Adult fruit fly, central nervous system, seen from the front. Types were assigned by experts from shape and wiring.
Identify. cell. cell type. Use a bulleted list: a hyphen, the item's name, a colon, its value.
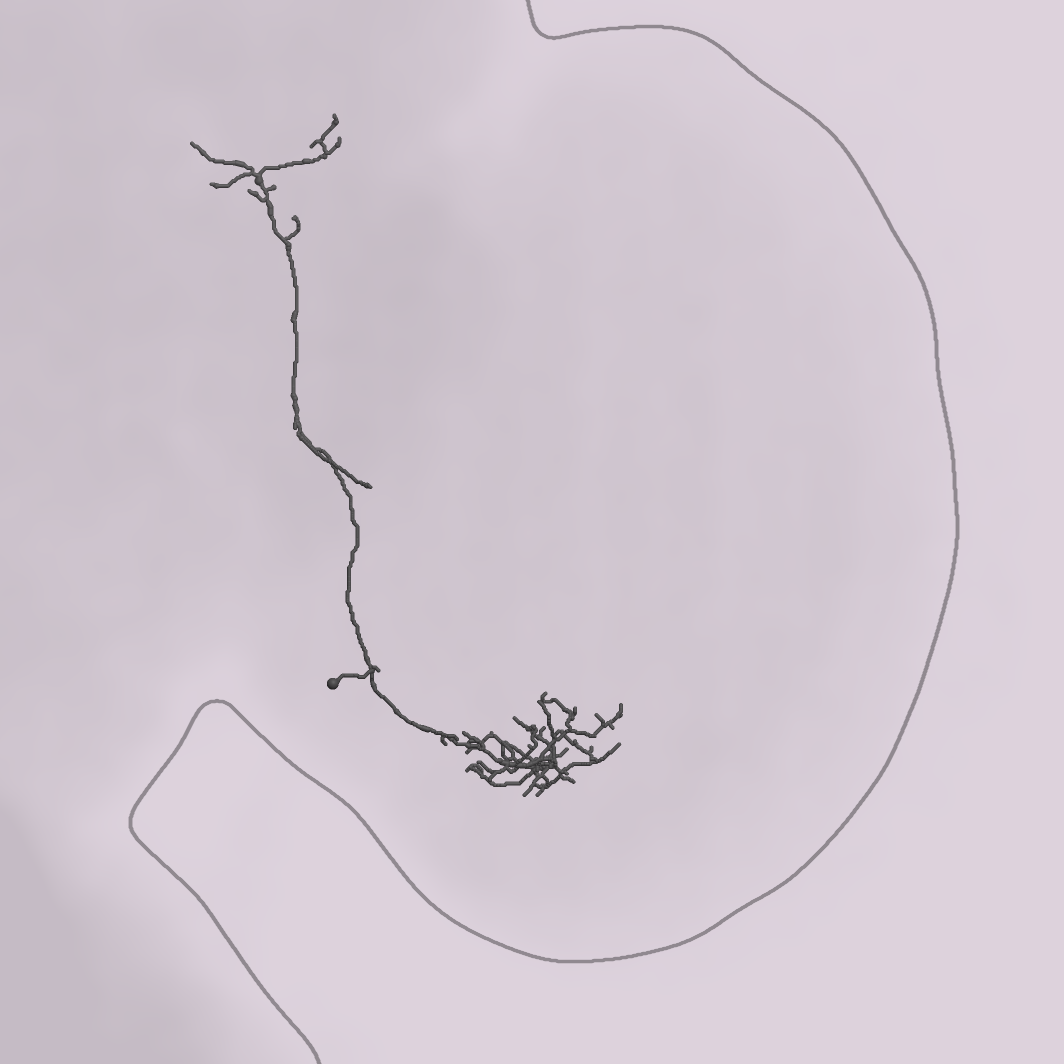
- cell type: MeVP5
